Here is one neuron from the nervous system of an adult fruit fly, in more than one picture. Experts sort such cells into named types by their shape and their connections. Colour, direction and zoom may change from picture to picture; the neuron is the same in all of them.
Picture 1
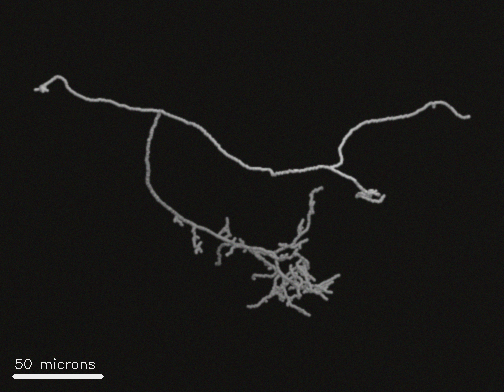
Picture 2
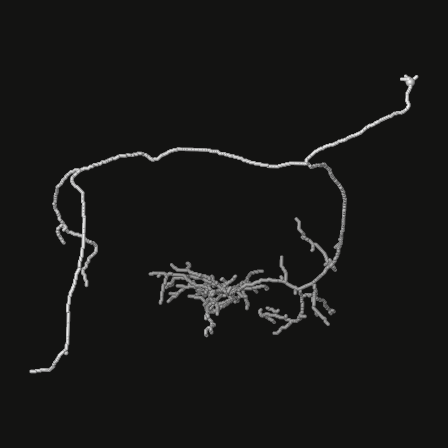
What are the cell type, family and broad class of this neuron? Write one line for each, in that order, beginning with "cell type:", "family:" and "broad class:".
cell type: SAD047
family: hemilineage AOTUv3_ventral
broad class: central-brain intrinsic neuron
